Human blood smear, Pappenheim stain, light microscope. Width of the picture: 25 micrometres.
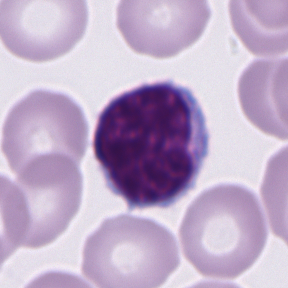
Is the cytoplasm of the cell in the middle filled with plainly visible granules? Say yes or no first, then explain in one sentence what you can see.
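No. No granules are seen in the cytoplasm.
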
